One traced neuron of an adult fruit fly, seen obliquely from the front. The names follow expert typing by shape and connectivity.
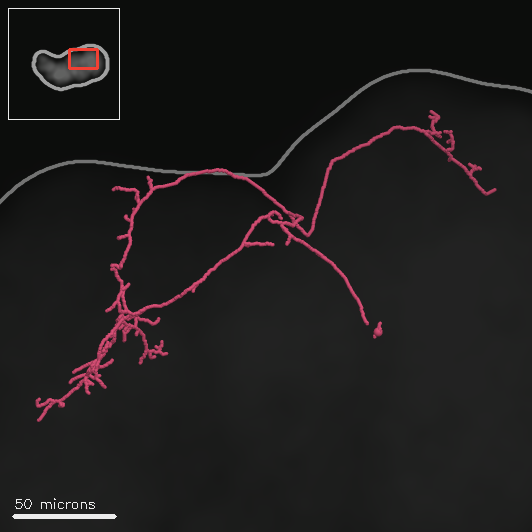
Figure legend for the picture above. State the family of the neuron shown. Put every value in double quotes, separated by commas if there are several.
"hemilineage SMPad1"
